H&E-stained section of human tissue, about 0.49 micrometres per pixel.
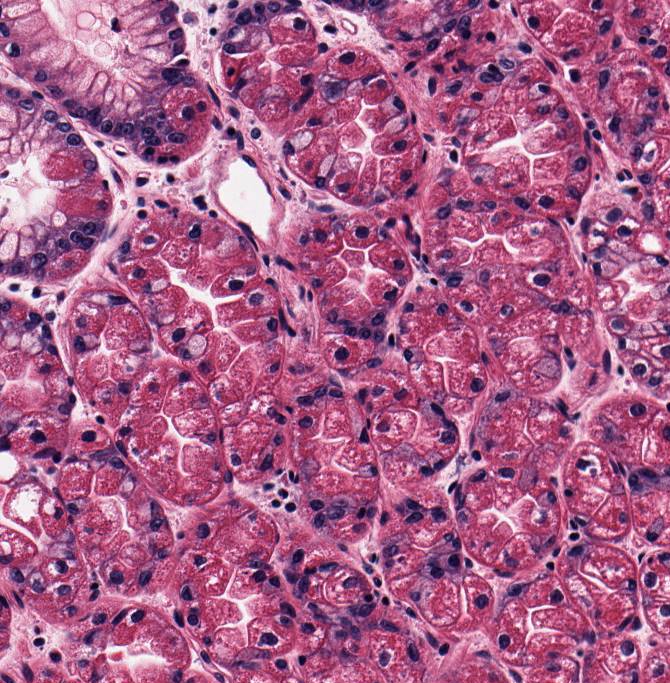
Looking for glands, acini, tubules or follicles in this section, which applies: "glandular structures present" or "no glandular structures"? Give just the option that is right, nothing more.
Glandular structures present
